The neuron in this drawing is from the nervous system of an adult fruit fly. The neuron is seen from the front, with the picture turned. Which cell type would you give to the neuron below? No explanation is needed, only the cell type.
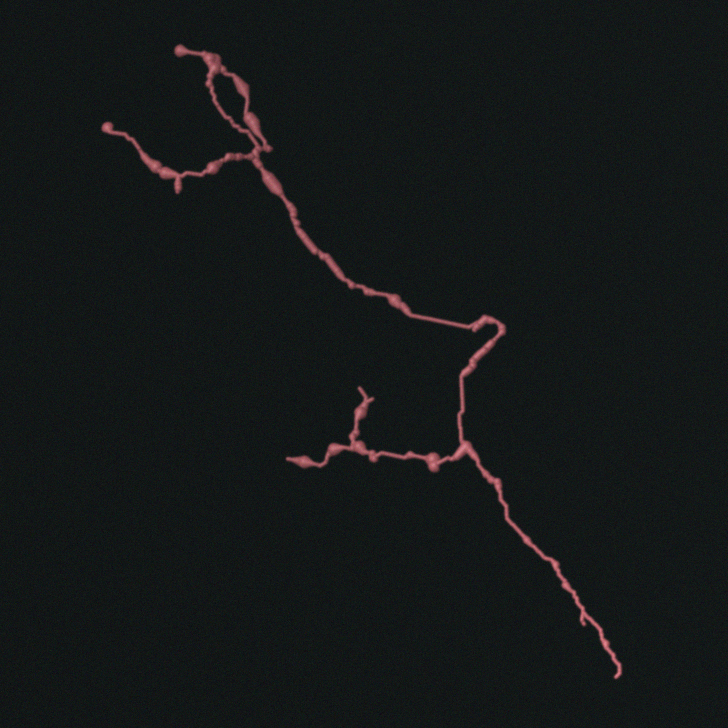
JO-FV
